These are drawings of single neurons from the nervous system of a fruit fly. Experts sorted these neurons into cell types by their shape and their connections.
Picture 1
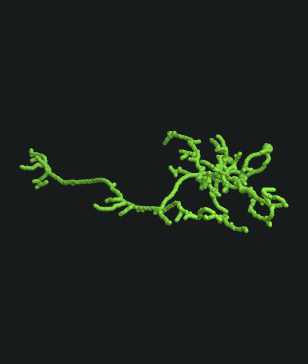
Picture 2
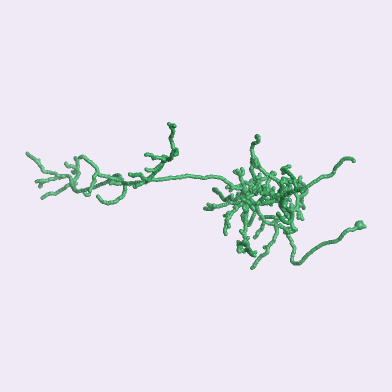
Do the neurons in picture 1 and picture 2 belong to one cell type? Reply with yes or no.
yes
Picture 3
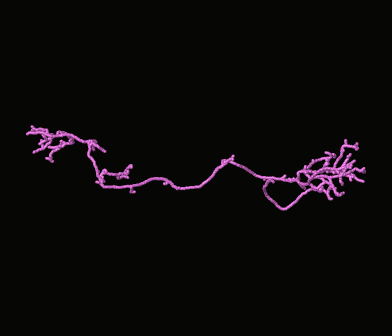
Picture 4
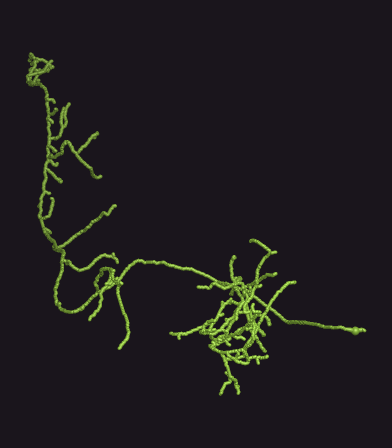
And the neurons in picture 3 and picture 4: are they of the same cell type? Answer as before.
no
